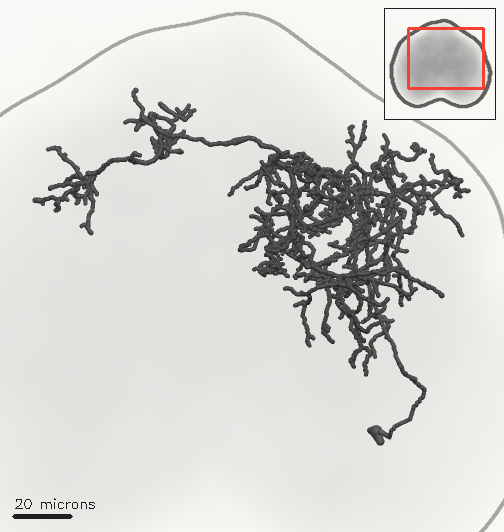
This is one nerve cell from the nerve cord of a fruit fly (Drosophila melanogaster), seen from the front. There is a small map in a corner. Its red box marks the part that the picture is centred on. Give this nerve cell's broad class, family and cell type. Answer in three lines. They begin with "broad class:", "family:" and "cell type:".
broad class: nerve-cord intrinsic neuron
family: hemilineage 14B
cell type: IN14B003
